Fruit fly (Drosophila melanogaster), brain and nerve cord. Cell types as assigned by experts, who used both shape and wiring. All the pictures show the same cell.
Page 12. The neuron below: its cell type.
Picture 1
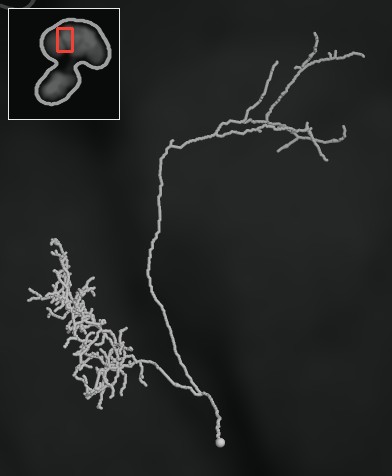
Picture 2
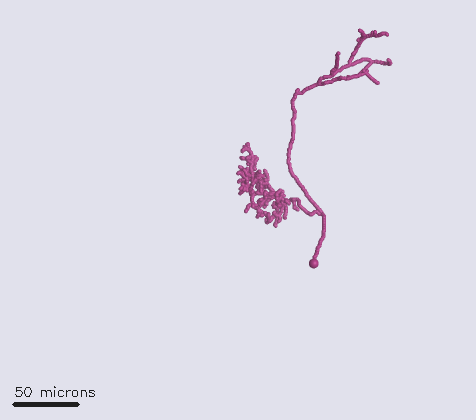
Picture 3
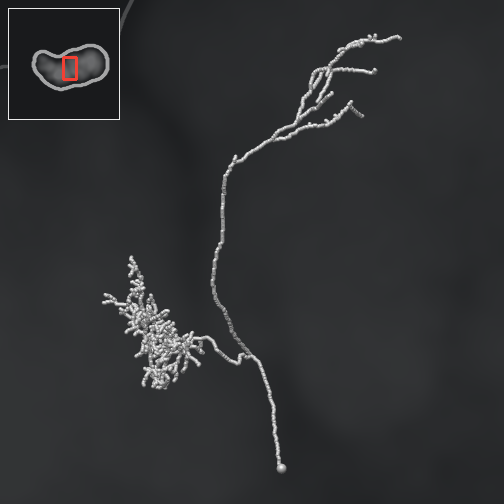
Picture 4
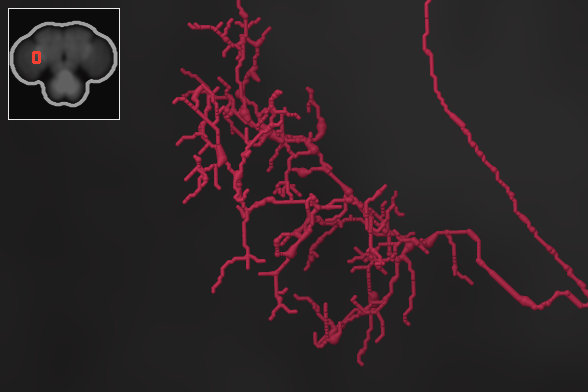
LoVP2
